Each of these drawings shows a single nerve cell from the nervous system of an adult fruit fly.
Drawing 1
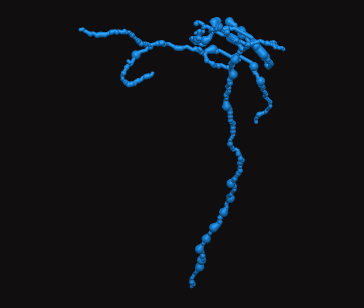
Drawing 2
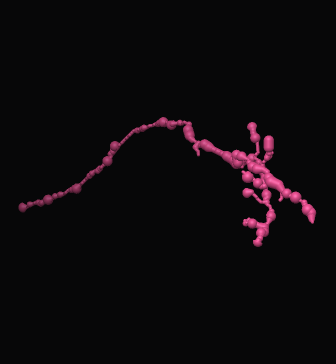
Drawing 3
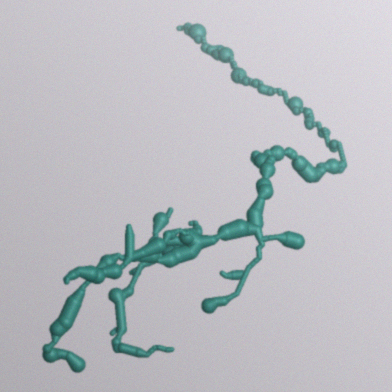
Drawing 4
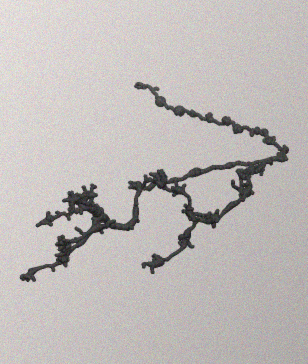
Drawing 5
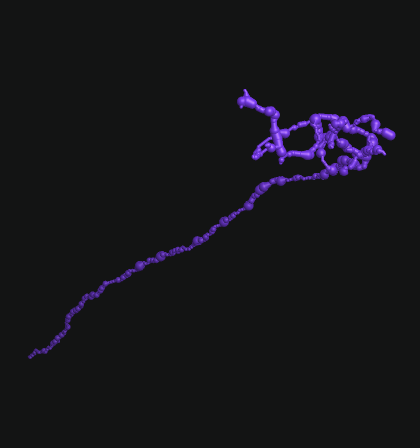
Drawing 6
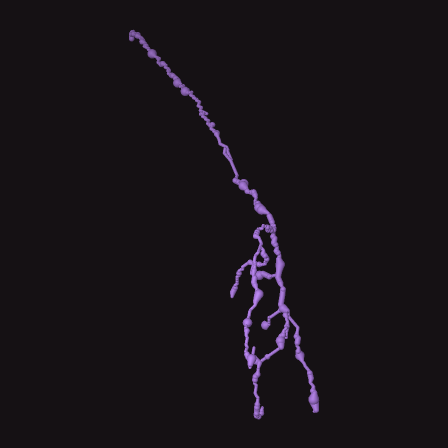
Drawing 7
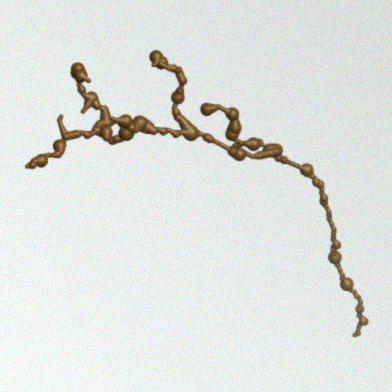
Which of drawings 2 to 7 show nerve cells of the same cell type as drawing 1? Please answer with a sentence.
Drawing 5 and drawing 6 are of the same cell type.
